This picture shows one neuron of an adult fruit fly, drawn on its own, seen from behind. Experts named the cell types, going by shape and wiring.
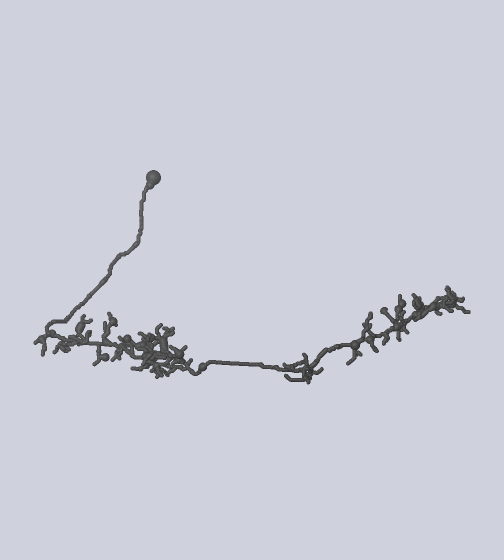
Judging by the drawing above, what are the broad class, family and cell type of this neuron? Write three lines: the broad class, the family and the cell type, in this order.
optic-lobe intrinsic neuron
TmY
TmY5a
